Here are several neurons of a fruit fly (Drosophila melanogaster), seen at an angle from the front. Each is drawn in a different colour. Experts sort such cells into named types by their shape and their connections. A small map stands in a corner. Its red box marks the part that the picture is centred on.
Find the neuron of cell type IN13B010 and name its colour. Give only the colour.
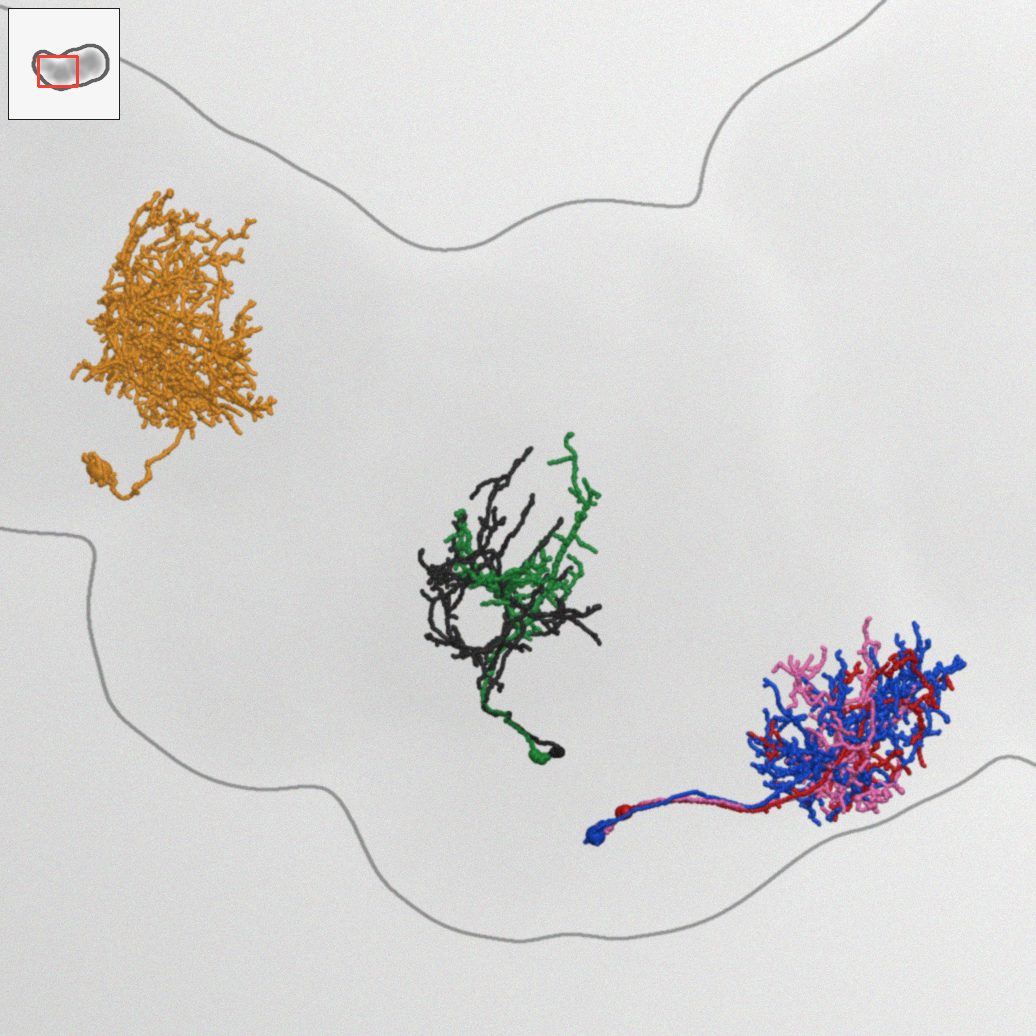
orange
